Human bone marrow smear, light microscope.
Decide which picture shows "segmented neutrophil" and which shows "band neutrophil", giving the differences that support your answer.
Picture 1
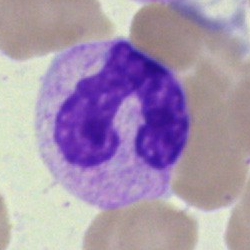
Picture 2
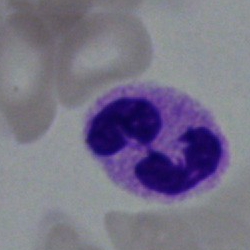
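Picture 1 contains the band neutrophil and picture 2 the segmented neutrophil. In picture 1, the nucleus is bent into a horseshoe whose opening faces downward, and its two limbs are joined by a broad band, not by a thin thread.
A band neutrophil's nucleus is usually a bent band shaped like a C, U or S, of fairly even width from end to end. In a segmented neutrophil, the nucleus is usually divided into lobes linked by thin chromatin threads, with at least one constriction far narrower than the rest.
In both cells the chromatin is dark purple, coarsely clumped in picture 1 and dense in picture 2, and no nucleoli are visible.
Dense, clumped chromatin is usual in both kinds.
The outlines are alike as well: round and smooth in picture 1, round to slightly oval with a smooth edge in picture 2. No vacuoles are seen in the cytoplasm of the segmented neutrophil. Red cells press against the right side of the band neutrophil, and pale, unstained-looking red cells lie to the upper left of the segmented neutrophil.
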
